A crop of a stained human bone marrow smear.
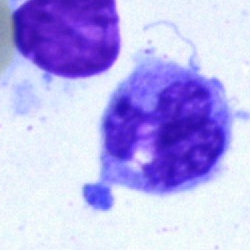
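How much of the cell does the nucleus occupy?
Most of it.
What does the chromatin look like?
Purple, with darker patches mixed among paler streaks.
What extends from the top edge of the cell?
A thin curling thread.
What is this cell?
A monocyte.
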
